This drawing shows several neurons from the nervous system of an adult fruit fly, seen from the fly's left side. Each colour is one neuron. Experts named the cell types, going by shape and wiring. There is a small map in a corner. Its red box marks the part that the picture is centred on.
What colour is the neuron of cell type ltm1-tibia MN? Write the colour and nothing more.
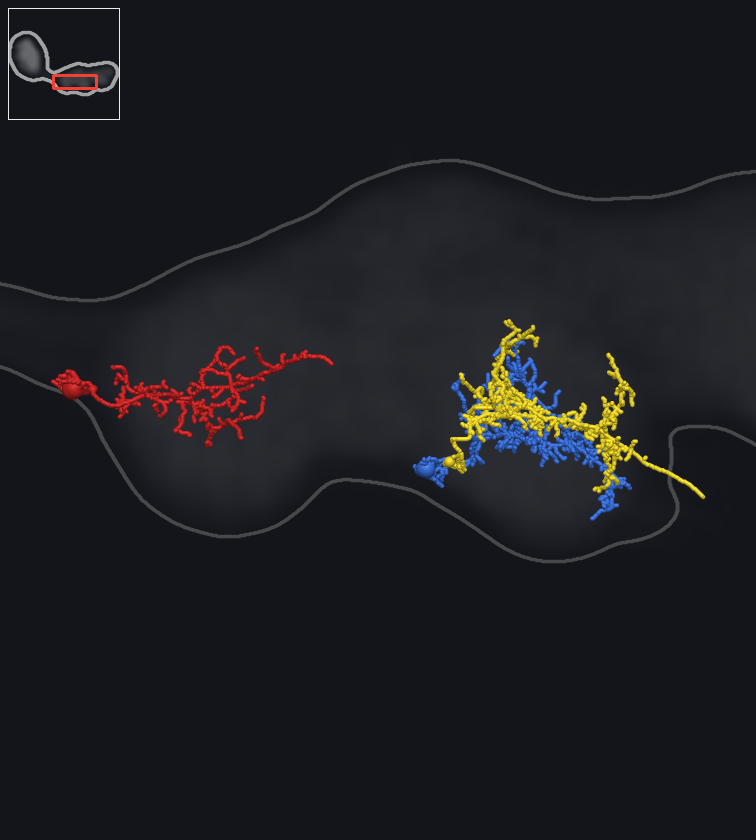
red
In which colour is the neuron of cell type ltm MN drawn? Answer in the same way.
yellow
